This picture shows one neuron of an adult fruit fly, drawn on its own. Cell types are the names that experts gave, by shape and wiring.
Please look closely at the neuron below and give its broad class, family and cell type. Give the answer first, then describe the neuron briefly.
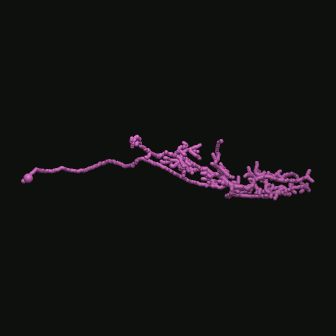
Its broad class is nerve-cord intrinsic neuron. The family is hemilineage 09A. Its cell type is IN09A039. Its cell body lies on the left of the picture. In this view it is more than twice as wide as it is tall.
